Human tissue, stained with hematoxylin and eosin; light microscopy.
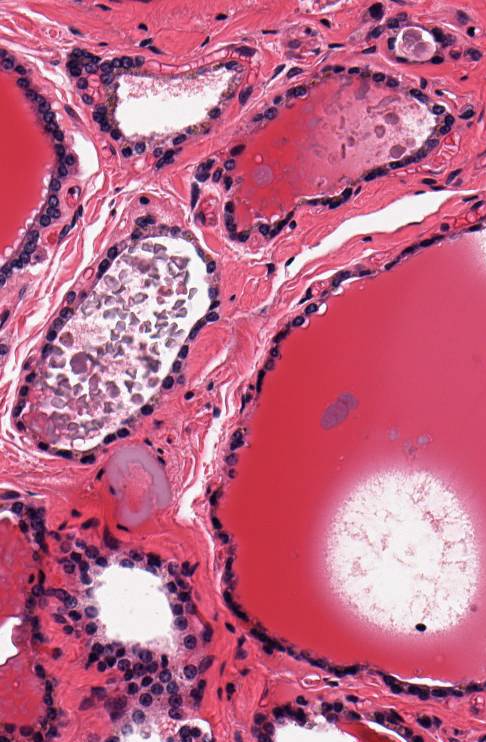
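Thyroid. Closed round to oval follicles of very unequal size; largest occupies the right half. Each lined by a single layer of flattened to low cuboidal cells with small, round, dark-staining, non-overlapping nuclei.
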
